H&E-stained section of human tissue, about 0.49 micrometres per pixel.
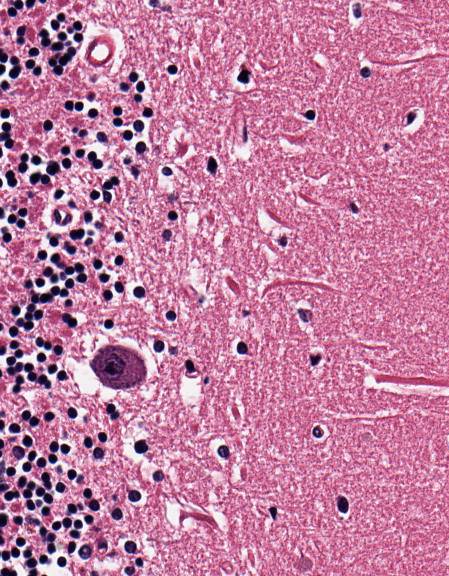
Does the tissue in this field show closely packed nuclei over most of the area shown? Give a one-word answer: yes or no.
No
